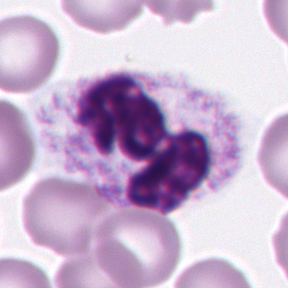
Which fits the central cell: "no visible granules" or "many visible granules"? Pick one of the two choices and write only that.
Many visible granules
